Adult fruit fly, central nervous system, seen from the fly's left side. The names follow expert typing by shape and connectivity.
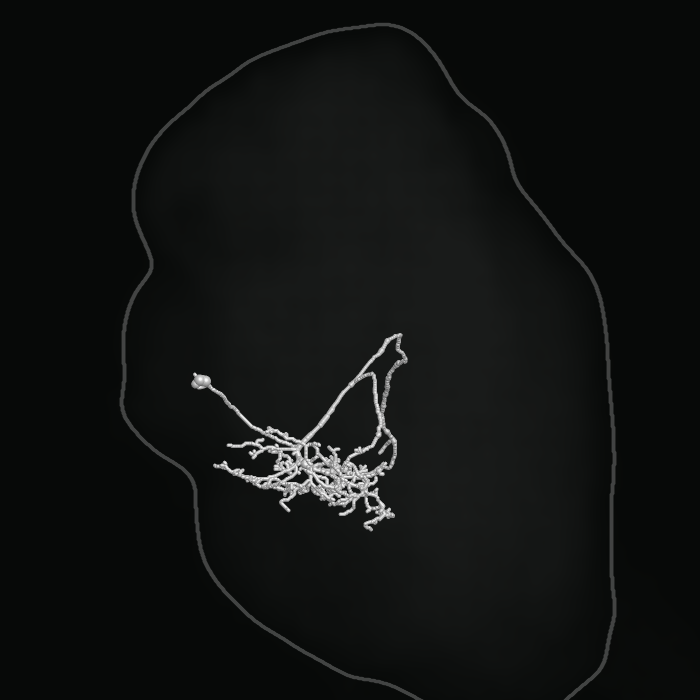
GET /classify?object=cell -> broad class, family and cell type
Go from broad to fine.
central-brain intrinsic neuron; hemilineage ALl1_ventral; AMMC034_a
